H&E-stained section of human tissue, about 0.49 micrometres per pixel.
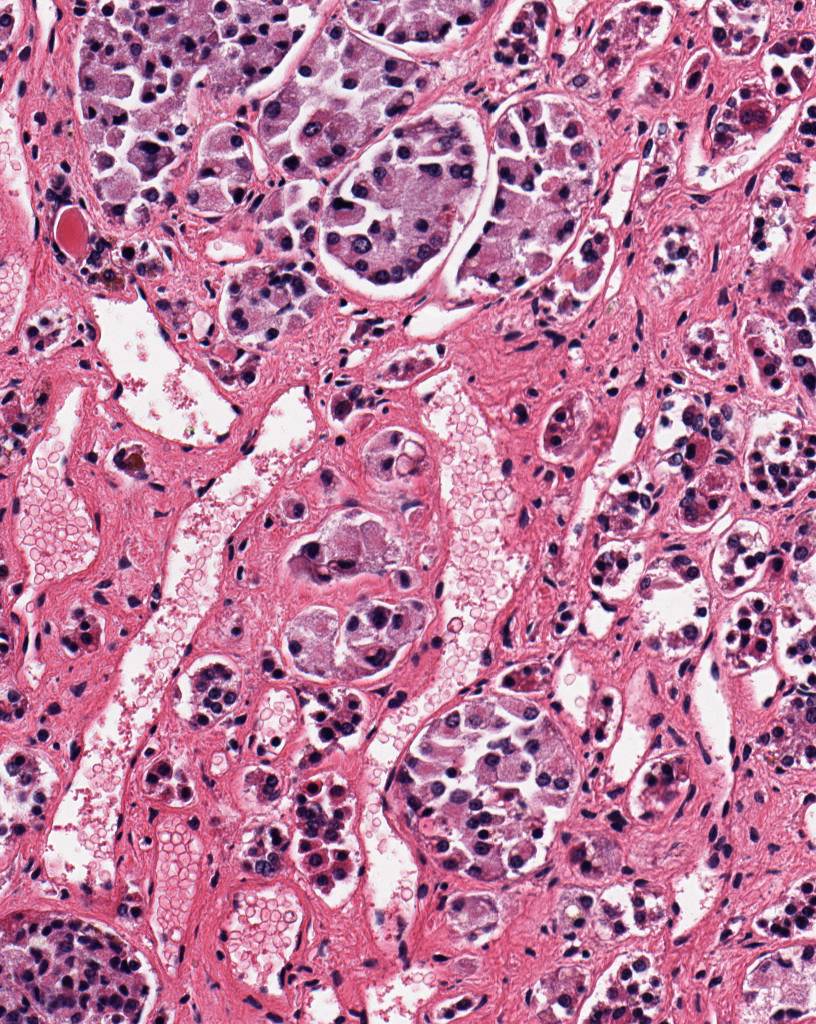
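Pituitary, haematoxylin and eosin stain. First, pattern: across the whole field, epithelioid cells form rounded nests and small clusters set apart by fibrous stroma. Second, cytoplasm: the nest cells have abundant, granular, pink-to-purple cytoplasm. Third, nuclei: round and dark. Last, nest size: the nests in the upper left are larger than the small nests in the right half.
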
